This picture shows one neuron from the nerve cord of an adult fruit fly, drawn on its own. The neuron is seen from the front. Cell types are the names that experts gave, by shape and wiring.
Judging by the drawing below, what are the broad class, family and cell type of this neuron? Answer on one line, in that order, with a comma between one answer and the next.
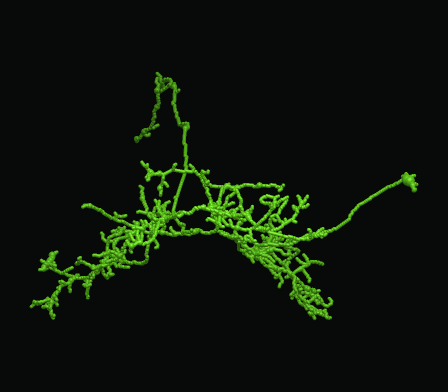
nerve-cord intrinsic neuron, hemilineage 09B, IN09B046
